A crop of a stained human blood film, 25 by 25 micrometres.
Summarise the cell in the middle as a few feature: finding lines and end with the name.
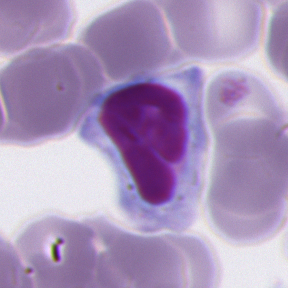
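Outline: irregular and angular, not round.
Nucleus: folded, a crease line running diagonally across it.
Chromatin: dense, fairly even deep purple.
Cytoplasm: no coarse granules.
Name: typical lymphocyte.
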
